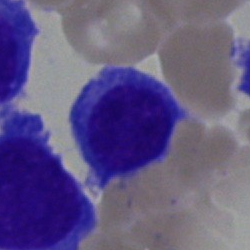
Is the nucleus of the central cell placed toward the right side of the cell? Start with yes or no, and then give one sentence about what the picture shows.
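Yes. The cytoplasmic rim is widest on the upper left side of the cell.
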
